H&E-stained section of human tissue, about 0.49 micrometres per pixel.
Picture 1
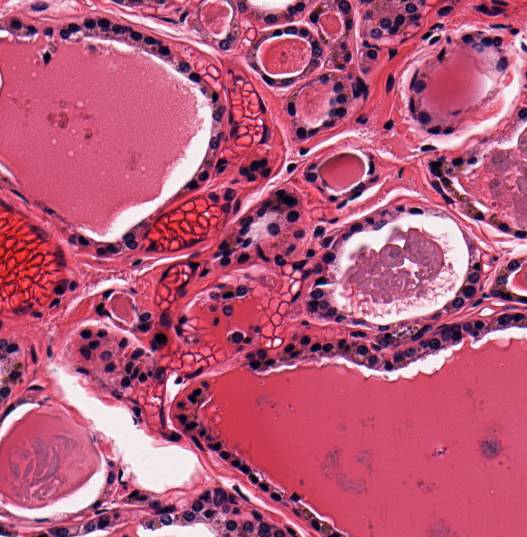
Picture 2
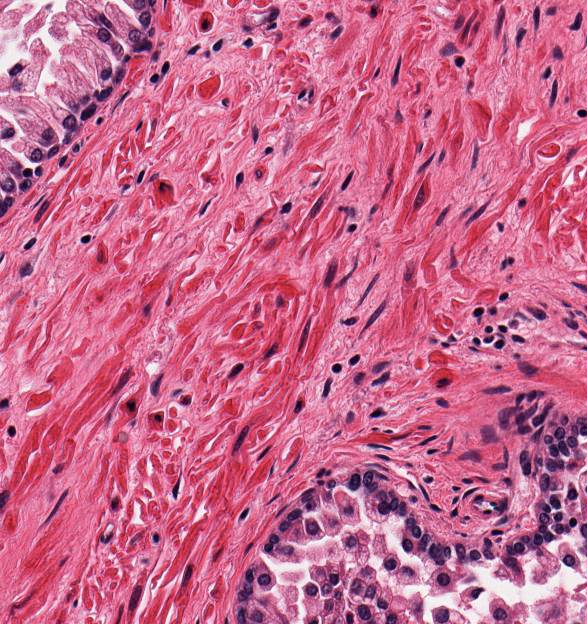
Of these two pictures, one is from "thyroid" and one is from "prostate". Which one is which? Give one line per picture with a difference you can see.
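Picture 1: thyroid. The lining cells have small, round, darkly stained nuclei.
Picture 2: prostate. The spindle cells have elongated, dark, cigar-shaped nuclei.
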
